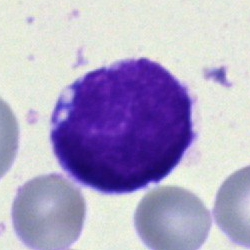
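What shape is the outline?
Roughly round, I'd say.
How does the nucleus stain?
Dark purple throughout, with only faint lighter mottling.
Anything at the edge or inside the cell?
A few small clear spots sit at the upper-left edge, and no granules show anywhere in the cell.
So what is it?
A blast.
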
